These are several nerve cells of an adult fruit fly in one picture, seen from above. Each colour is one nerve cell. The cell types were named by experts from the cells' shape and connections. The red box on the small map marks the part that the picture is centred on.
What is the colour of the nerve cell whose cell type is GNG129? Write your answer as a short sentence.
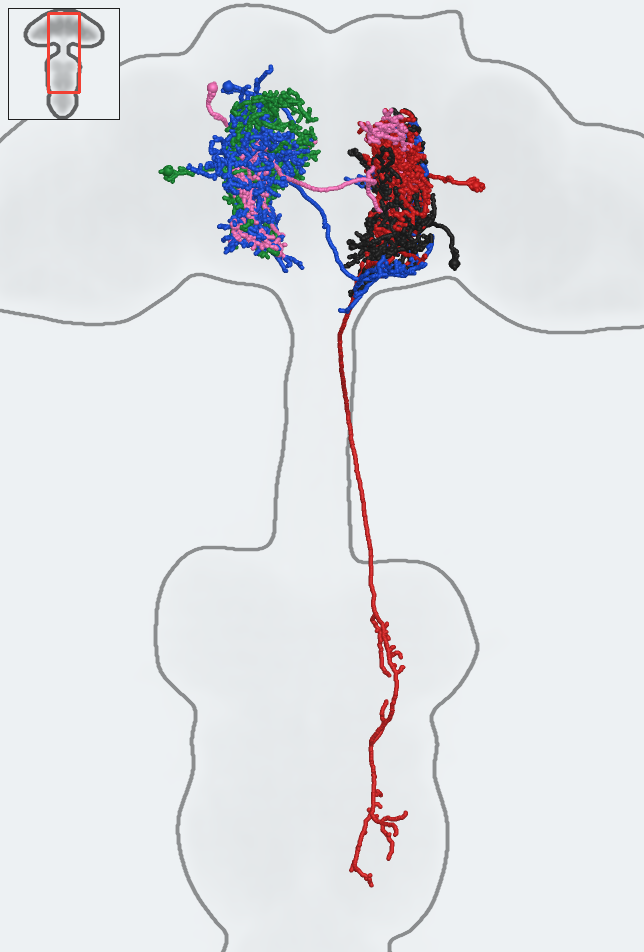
The colour is green.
